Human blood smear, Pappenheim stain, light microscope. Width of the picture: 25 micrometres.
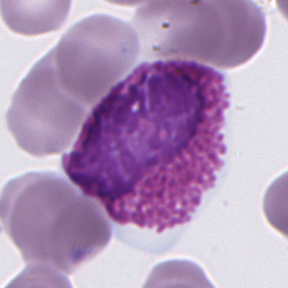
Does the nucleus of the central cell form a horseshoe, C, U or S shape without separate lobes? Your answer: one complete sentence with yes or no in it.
No, instead of a band, the nucleus forms a compact round or oval shape.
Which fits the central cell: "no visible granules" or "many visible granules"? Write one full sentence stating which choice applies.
In the cytoplasm of this cell, many granules are visible.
